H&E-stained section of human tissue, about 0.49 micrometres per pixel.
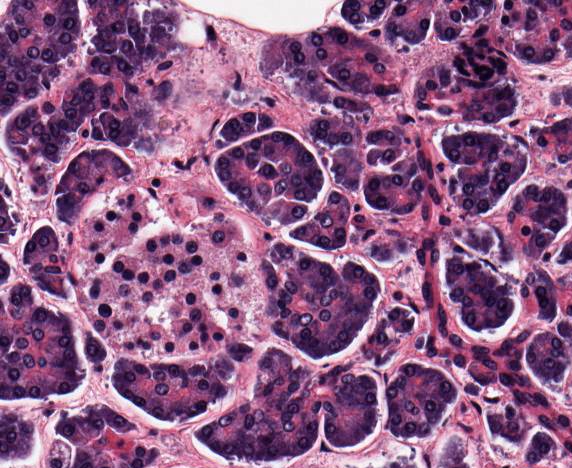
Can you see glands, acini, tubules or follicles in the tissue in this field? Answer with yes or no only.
Yes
